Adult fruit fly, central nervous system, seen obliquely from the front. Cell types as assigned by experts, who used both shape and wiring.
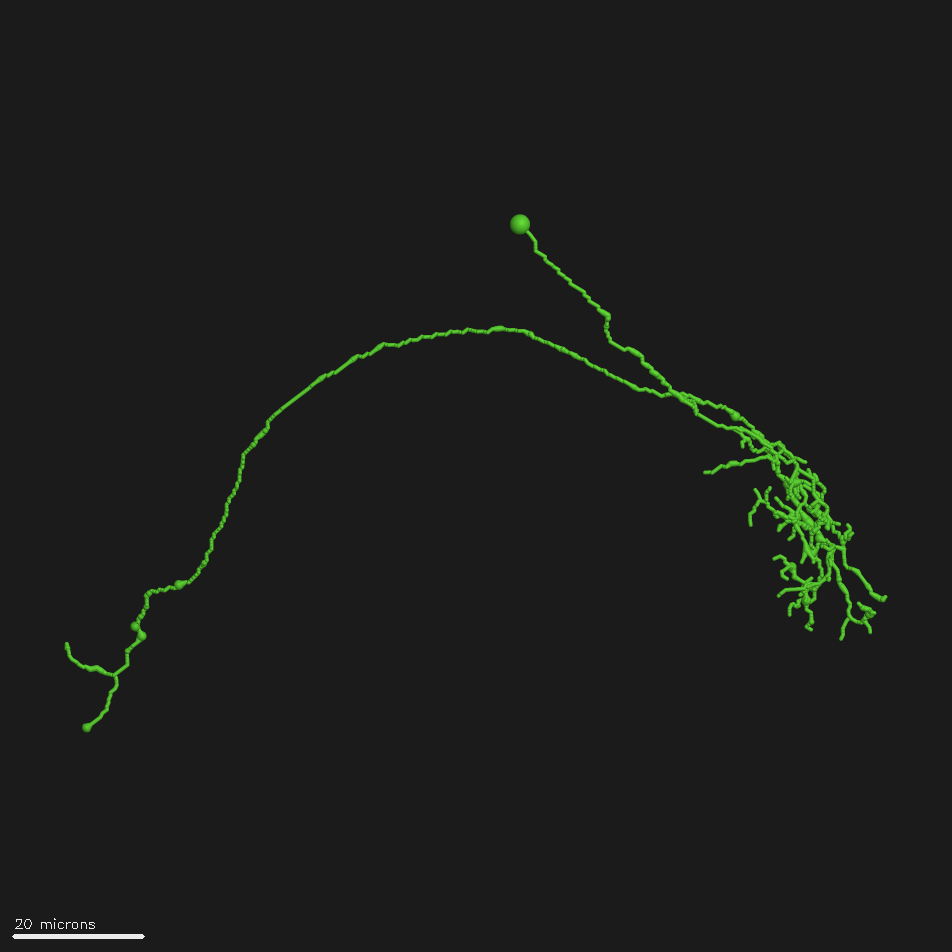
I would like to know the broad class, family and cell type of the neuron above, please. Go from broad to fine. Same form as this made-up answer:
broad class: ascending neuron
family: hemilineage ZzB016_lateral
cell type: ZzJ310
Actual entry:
broad class: visual projection neuron
family: LPT
cell type: LPT100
